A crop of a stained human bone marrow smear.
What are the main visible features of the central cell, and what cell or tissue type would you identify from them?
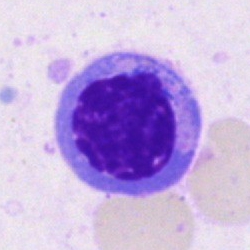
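Round and smooth in outline, this one. The chromatin is dark purple and coarsely clumped, and blue cytoplasm rings the nucleus on every side. Just beside the nucleus, on its upper right, that cytoplasm turns paler. It's an erythroblast.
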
